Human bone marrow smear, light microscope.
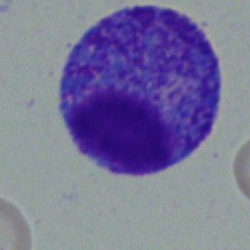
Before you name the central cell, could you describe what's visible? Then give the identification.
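Nucleus eccentric, in the lower part of the cell. Single unlobed mass. Chromatin dark and densely condensed. Cytoplasm packed with coarse dark purple granules. Promyelocyte.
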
